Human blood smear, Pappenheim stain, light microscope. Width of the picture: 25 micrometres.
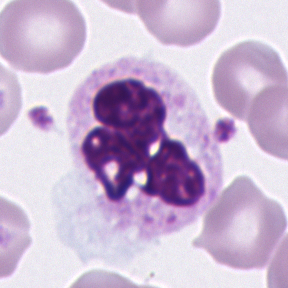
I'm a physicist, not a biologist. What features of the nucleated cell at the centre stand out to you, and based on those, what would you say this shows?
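The chromatin, I notice, is dark purple and coarsely clumped. There is plentiful cytoplasm, mostly pale pinkish-lilac, with fine small lilac granules scattered through it. And the outline? Roughly round, though a paler bulge shows at the lower left. This is a segmented neutrophil.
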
